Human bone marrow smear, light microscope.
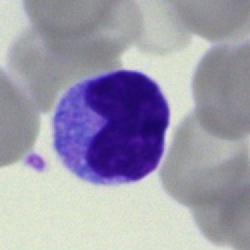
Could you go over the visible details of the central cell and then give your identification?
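Look first at the nucleus: it lies toward the right side of the cell. Along its left edge you can make out a notch. The chromatin stains dark purple all through the nucleus. Out in the cytoplasm, fine pinkish-purple granules are scattered about. This cell is a monocyte.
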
